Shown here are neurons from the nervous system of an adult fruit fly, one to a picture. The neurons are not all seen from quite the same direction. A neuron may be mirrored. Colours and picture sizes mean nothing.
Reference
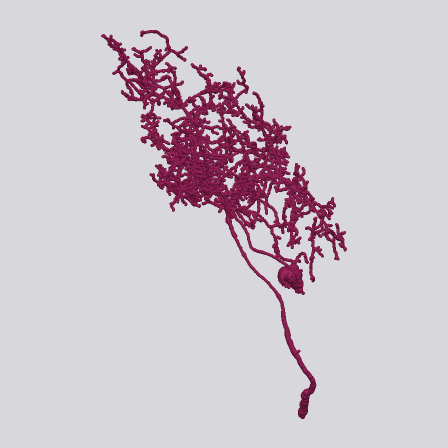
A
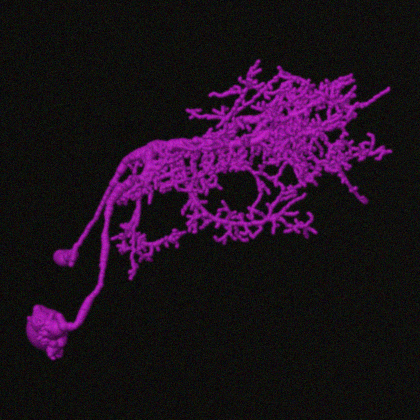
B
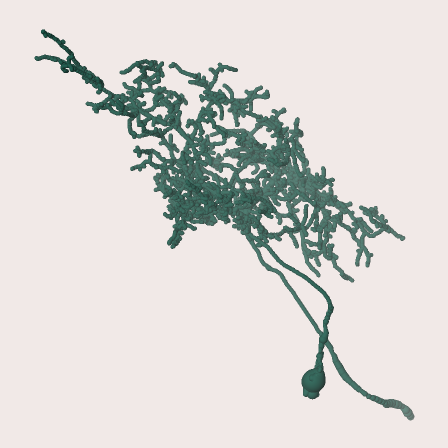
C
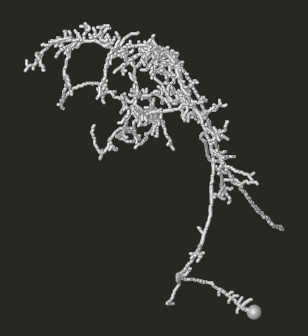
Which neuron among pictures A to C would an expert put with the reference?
Picture B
